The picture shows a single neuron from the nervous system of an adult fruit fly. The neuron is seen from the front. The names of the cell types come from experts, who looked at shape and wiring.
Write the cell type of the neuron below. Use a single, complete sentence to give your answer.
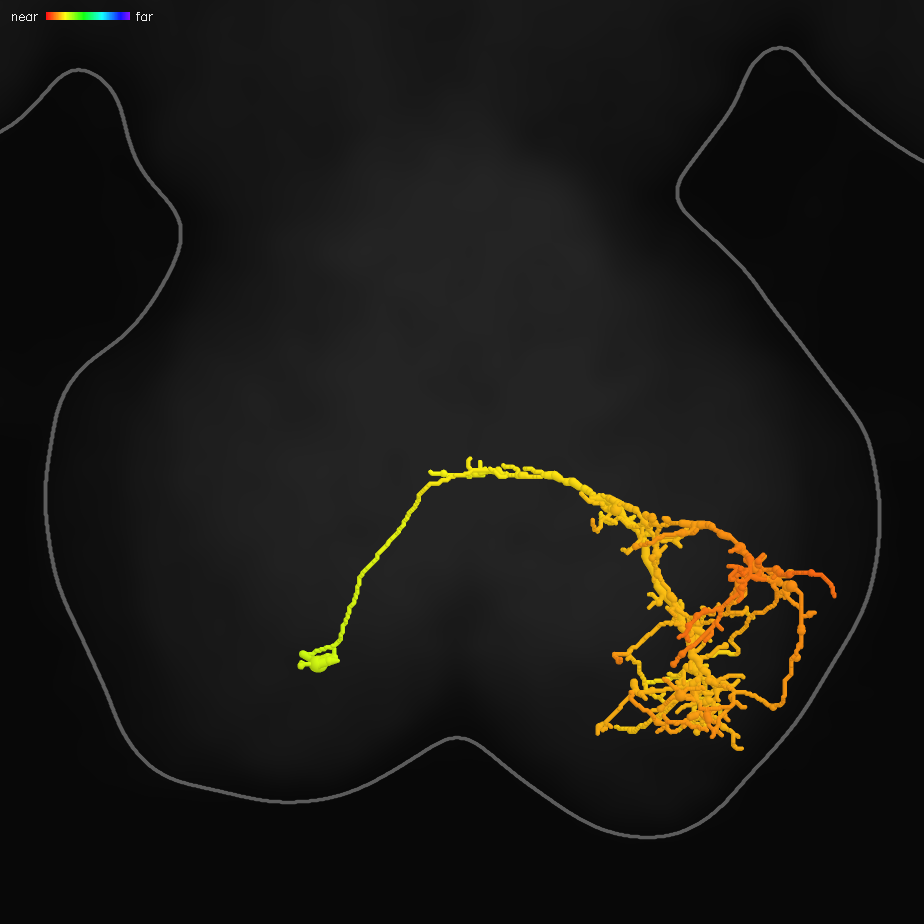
The cell type IN12B022 includes this neuron.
